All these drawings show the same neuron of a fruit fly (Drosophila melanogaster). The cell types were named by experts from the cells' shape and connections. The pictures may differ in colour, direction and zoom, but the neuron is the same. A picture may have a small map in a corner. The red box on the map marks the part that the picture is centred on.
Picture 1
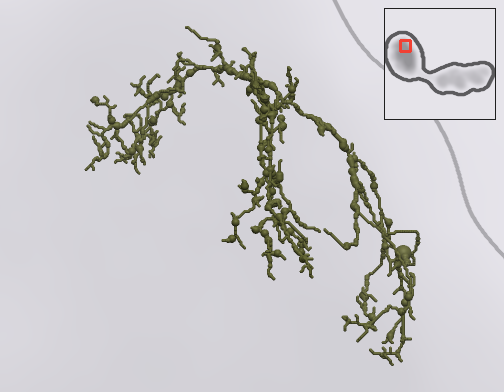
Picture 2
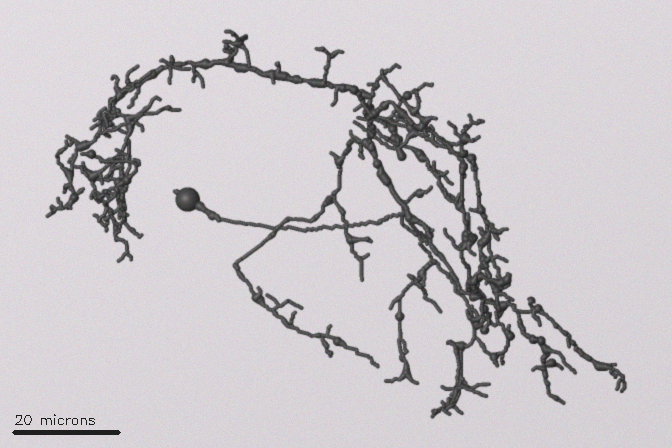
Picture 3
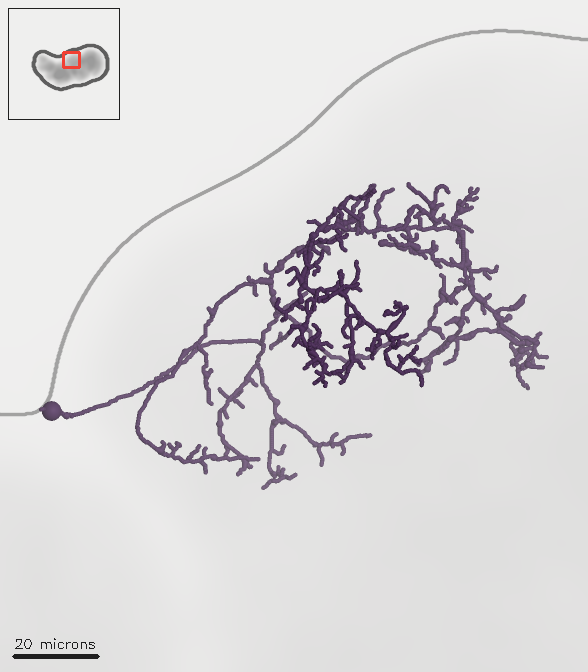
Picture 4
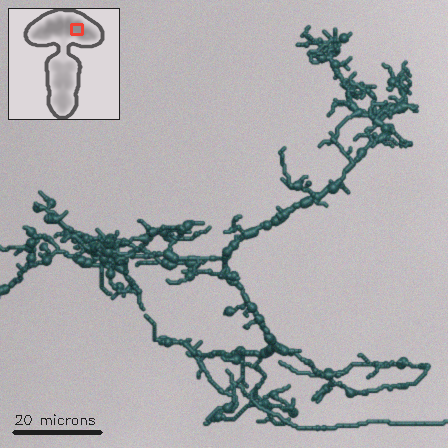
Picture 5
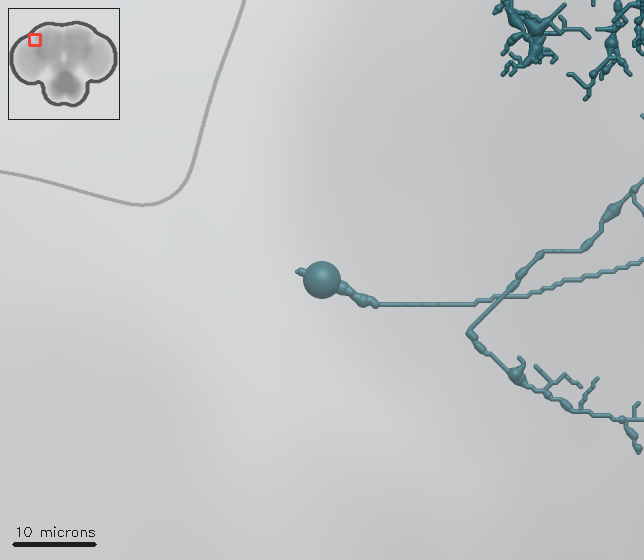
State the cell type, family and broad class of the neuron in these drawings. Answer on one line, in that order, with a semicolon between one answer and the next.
CL134; hemilineage SLPp&v1_posterior; central-brain intrinsic neuron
